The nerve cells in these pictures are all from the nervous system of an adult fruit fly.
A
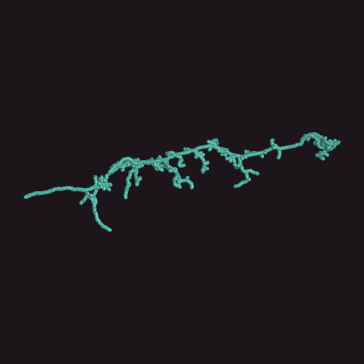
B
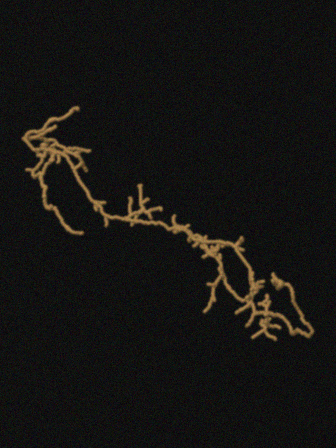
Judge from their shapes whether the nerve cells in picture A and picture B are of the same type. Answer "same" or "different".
same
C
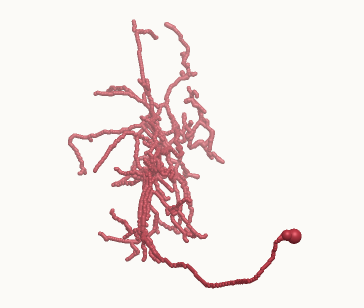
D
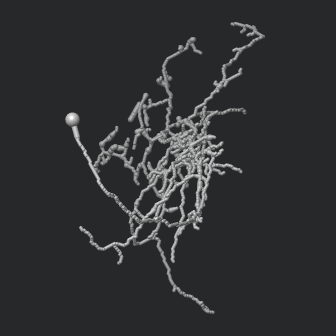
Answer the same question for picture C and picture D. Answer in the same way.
same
